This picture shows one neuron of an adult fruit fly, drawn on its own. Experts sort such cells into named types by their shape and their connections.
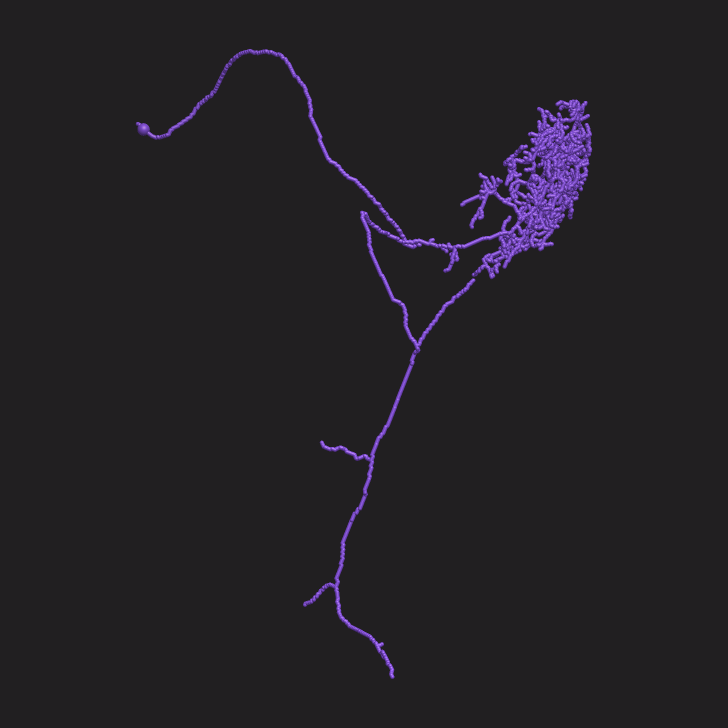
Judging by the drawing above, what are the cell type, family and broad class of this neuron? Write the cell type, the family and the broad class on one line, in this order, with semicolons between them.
IN23B067_c; hemilineage 23B; nerve-cord intrinsic neuron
